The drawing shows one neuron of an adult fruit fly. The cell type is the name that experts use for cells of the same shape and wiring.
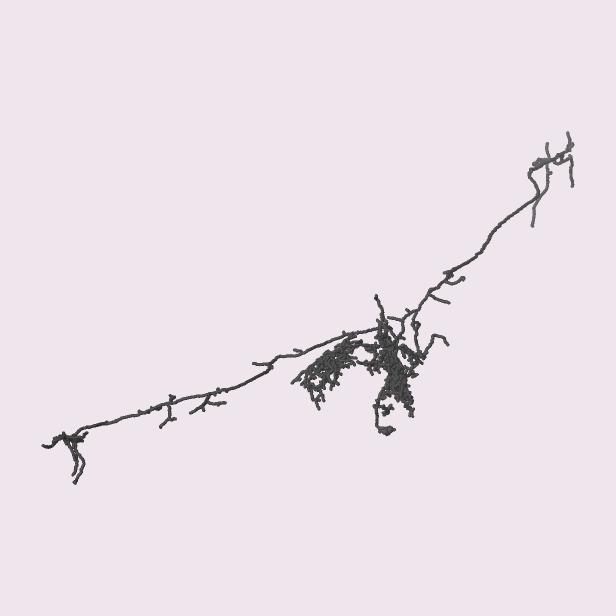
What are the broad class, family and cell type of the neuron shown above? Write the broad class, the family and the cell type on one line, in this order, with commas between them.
ascending neuron, hemilineage 17A, AN17A018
